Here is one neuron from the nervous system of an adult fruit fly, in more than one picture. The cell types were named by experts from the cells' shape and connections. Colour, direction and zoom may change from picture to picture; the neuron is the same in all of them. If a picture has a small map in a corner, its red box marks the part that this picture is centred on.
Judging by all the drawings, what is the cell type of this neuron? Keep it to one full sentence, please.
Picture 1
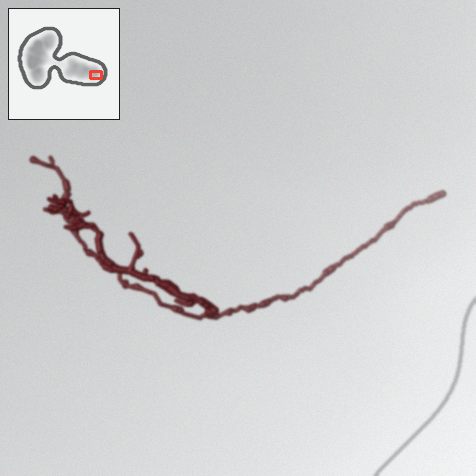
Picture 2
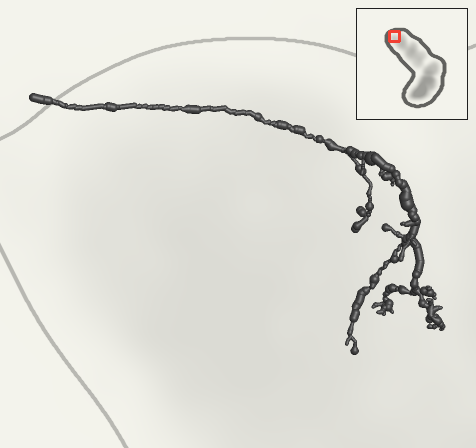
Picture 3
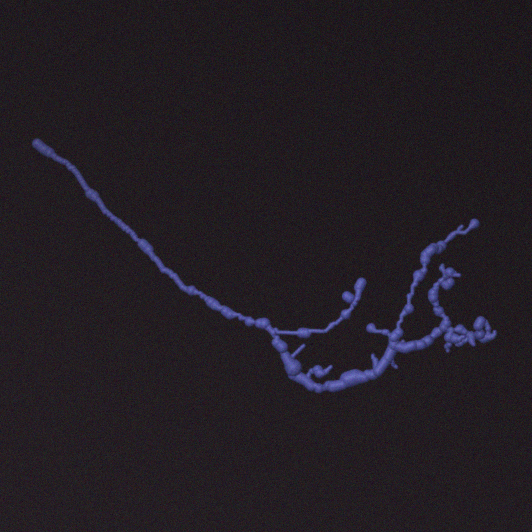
This neuron is assigned to the cell type SNxx02.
